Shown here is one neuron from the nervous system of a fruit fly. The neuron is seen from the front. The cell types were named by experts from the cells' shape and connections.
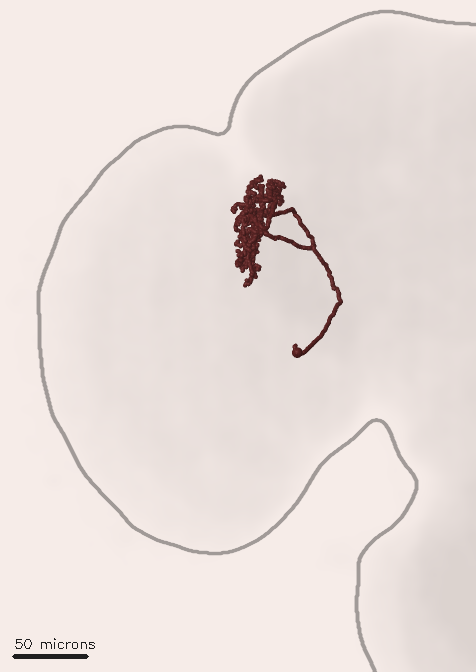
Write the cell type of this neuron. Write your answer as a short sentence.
The cell type is Li34b.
